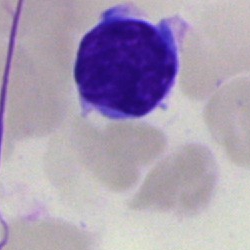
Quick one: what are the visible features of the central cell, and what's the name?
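Dense, dark purple chromatin shows only a few small paler patches. Cytoplasm is scant, forming just a thin rim around the nucleus, and contains no visible granules. Slight blurring of the image softens the nuclear detail. The cell shown is a lymphocyte.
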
